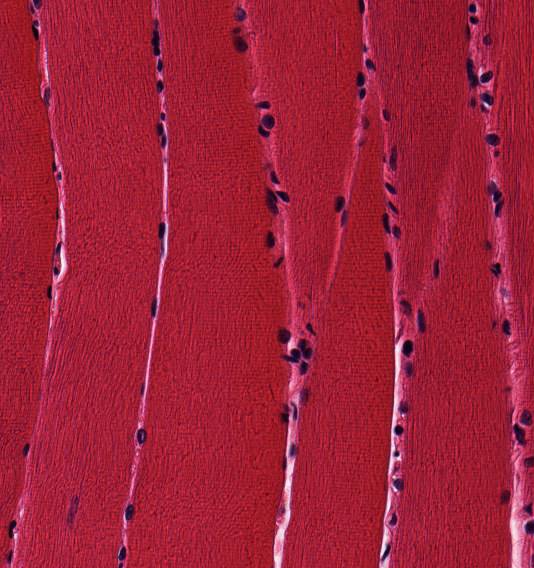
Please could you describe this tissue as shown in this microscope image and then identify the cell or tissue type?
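Here, long muscle fibres run roughly parallel from top to bottom. Their cytoplasm stains a deep, even red with eosin. The nuclei are dark and oval to elongated, long axes along the fibres, sitting at the fibre edges rather than the centres. This is skeletal muscle.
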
